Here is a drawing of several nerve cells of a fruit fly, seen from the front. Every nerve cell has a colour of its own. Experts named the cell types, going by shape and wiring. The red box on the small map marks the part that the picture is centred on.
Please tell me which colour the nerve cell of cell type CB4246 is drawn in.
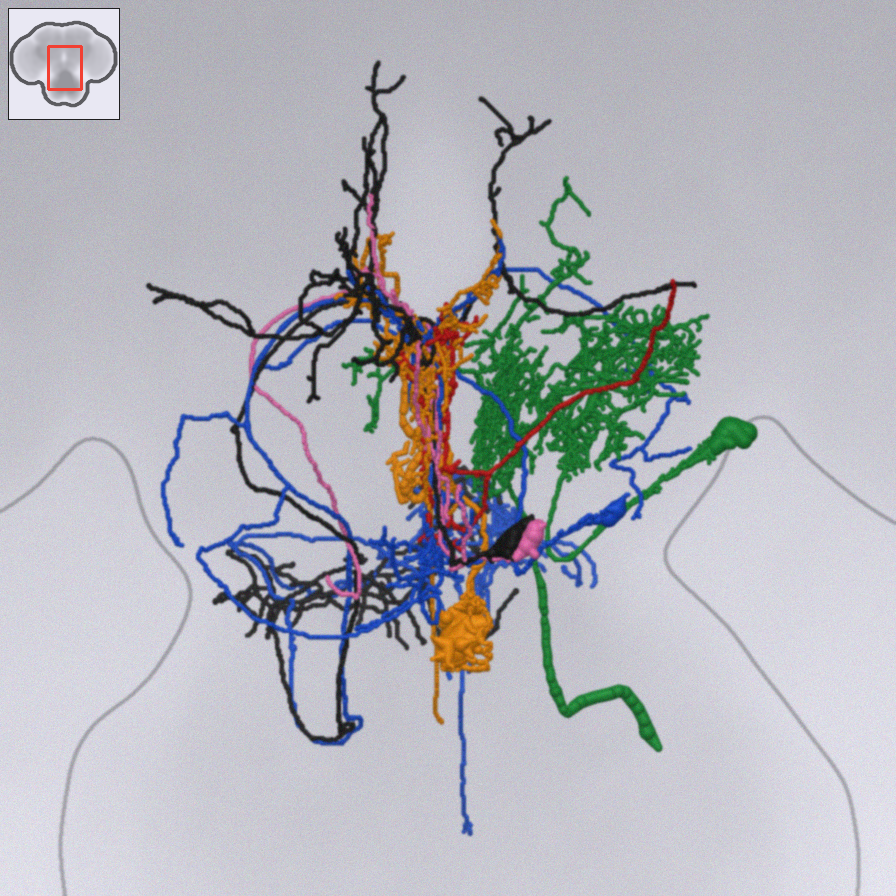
red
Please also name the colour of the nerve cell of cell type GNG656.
pink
